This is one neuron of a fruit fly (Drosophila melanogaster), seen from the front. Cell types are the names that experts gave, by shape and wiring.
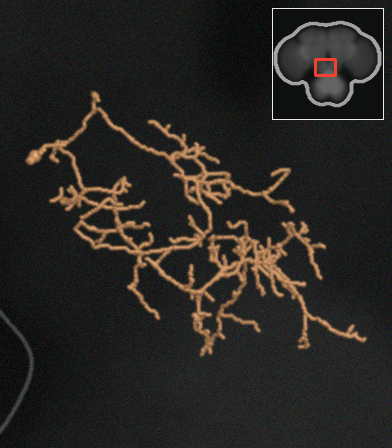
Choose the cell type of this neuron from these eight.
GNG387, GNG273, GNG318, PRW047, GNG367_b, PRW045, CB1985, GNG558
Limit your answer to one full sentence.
For this neuron, the cell type is GNG558.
